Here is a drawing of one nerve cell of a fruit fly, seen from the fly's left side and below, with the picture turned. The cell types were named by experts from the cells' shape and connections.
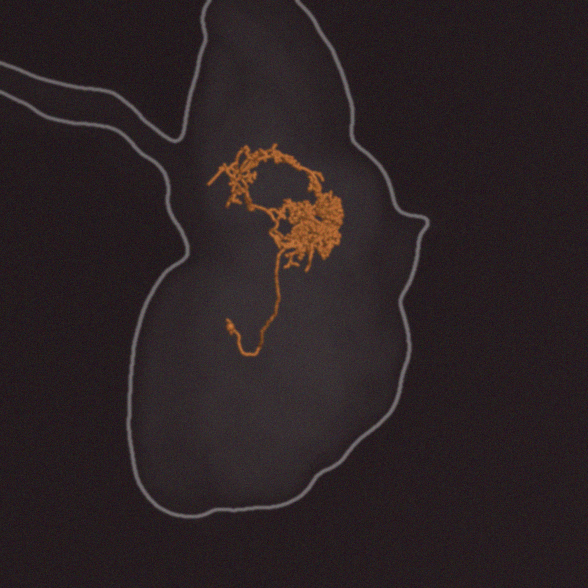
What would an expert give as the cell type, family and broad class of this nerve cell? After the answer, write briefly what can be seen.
Its cell type is VES048. The family is hemilineage DM1_antero_ventral. Its broad class is central-brain intrinsic neuron. The cell body can be seen in the middle of the picture. In this view it is taller than it is wide.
